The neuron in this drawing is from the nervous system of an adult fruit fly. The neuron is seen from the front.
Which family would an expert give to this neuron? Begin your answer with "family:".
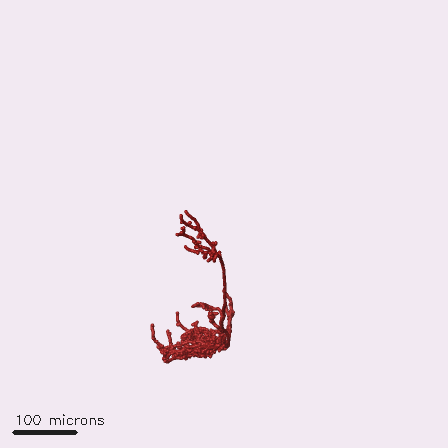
family: hemilineage 17A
